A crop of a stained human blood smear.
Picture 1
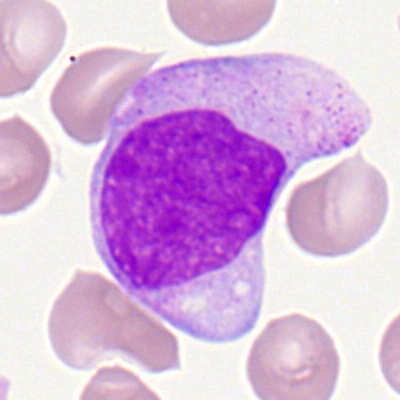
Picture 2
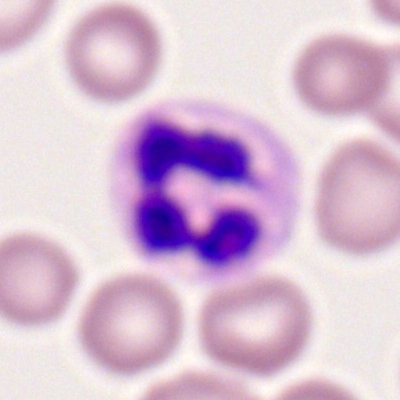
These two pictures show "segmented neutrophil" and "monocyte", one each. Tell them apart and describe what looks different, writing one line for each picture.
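Picture 1 is a monocyte. A few small pale clear spots lie in the cytoplasm below the nucleus.
Picture 2 is a segmented neutrophil. No vacuoles are seen in the cytoplasm.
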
